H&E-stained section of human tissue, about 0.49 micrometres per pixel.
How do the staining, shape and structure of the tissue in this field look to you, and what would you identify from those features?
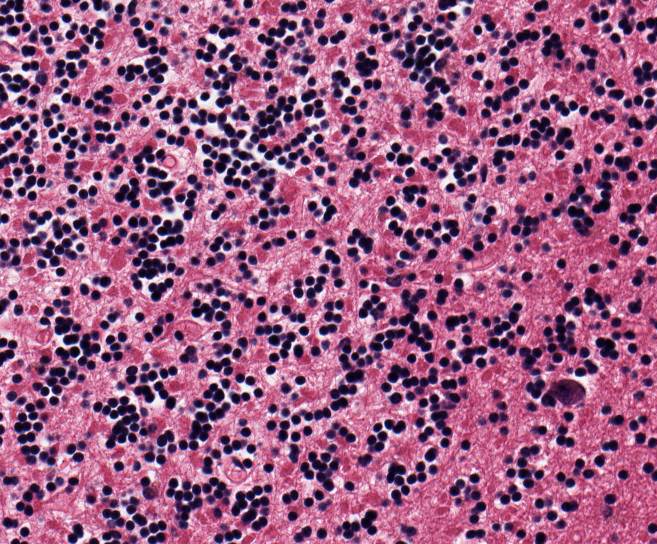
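Crowded, small, round, uniform nuclei stain dark blue-black, with almost no visible cytoplasm around them. A pink, finely fibrillary background lies between them. In the lower right part of the field is a single larger cell with dark purple cytoplasm. The tissue is cerebellum.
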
